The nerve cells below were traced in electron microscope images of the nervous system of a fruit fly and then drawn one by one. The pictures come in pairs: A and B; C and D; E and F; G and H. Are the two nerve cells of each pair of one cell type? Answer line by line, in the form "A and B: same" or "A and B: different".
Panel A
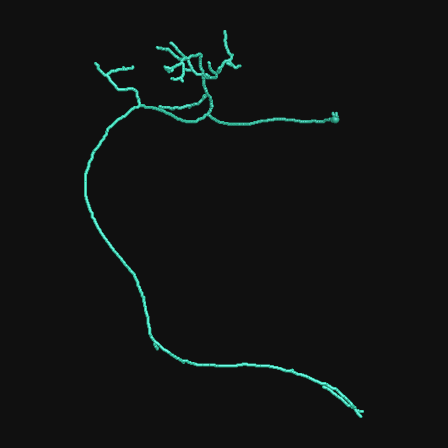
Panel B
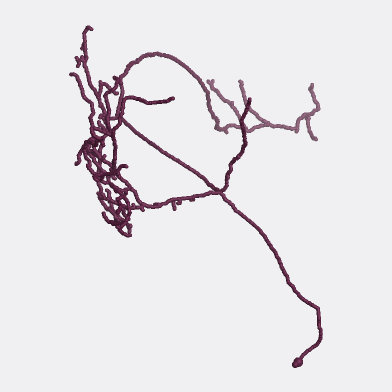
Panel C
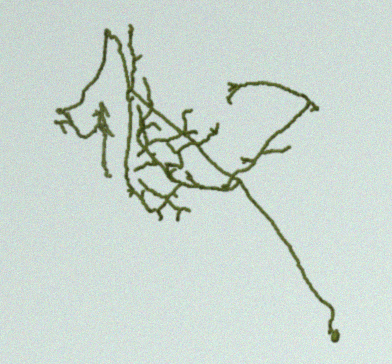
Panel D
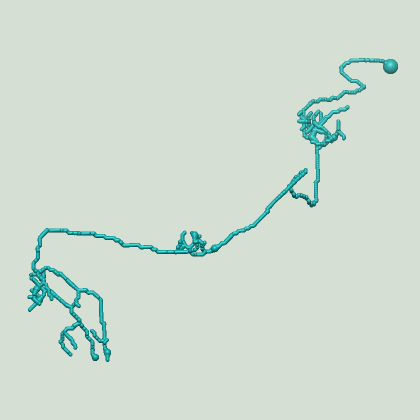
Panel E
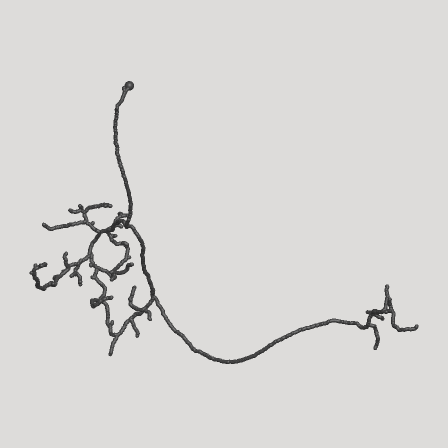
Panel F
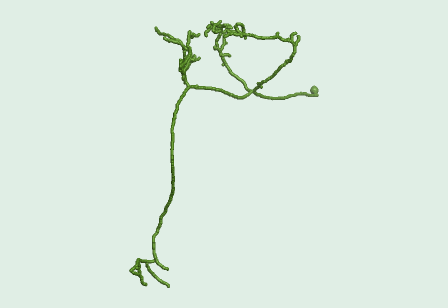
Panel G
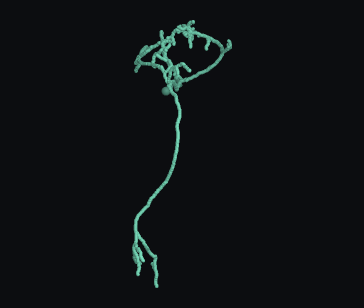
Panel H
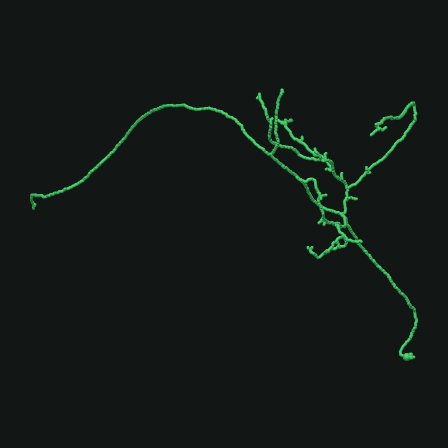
A and B: same
C and D: different
E and F: same
G and H: same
